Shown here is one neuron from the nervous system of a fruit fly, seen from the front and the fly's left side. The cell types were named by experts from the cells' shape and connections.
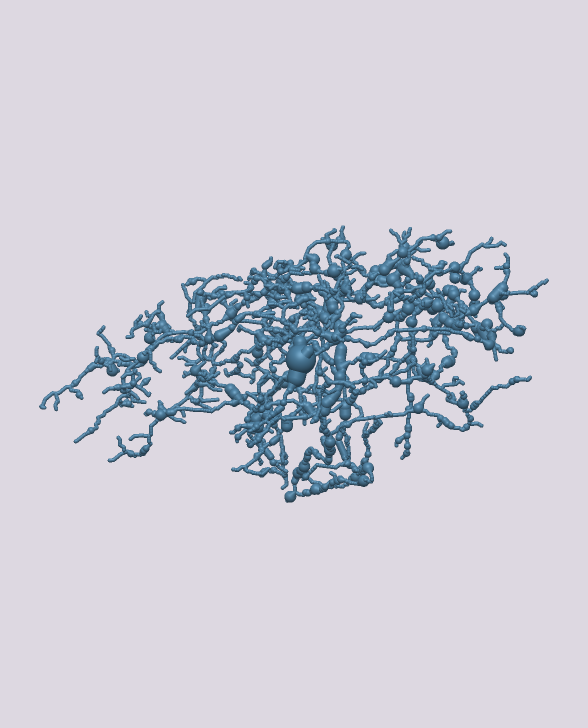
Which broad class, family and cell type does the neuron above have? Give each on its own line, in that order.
central-brain intrinsic neuron
hemilineage LHd1
SLP149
